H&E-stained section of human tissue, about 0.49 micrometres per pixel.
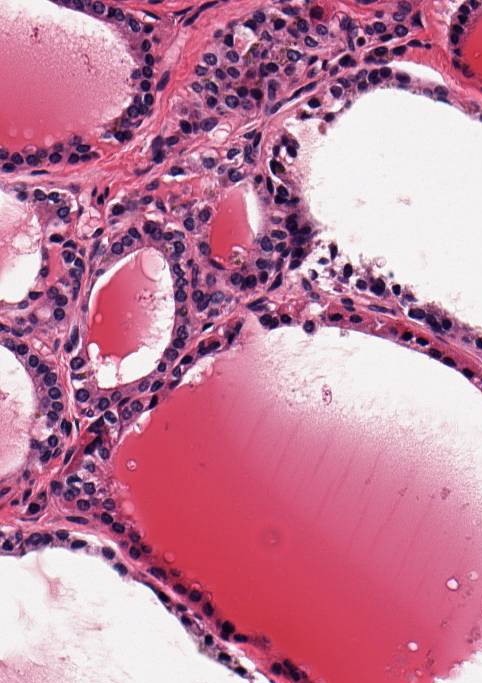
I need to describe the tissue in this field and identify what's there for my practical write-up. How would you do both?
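Large rounded follicles filled with homogeneous pink material occupy most of the field. A single layer of flattened to low cuboidal cells lines them, with small, round, dark nuclei. Between the large follicles, in the upper centre and left of the field, lie small follicles, some containing pink content. This is thyroid.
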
